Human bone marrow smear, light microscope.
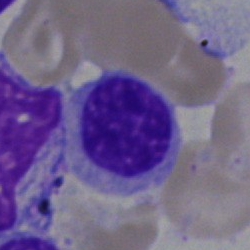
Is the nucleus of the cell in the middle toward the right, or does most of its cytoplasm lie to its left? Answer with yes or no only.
Yes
